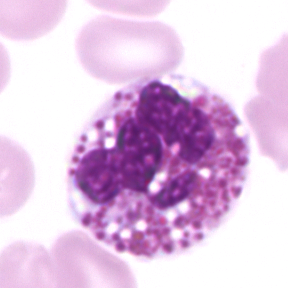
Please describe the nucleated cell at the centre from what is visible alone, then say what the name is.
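Notice how the cytoplasm is packed with coarse, round, reddish-pink granules. They lie around the nuclear lobes without hiding their outlines, so the lobes' dark purple, coarsely clumped chromatin stays visible. Between the granules, small clear unstained spots are scattered. You are looking at an eosinophil.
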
